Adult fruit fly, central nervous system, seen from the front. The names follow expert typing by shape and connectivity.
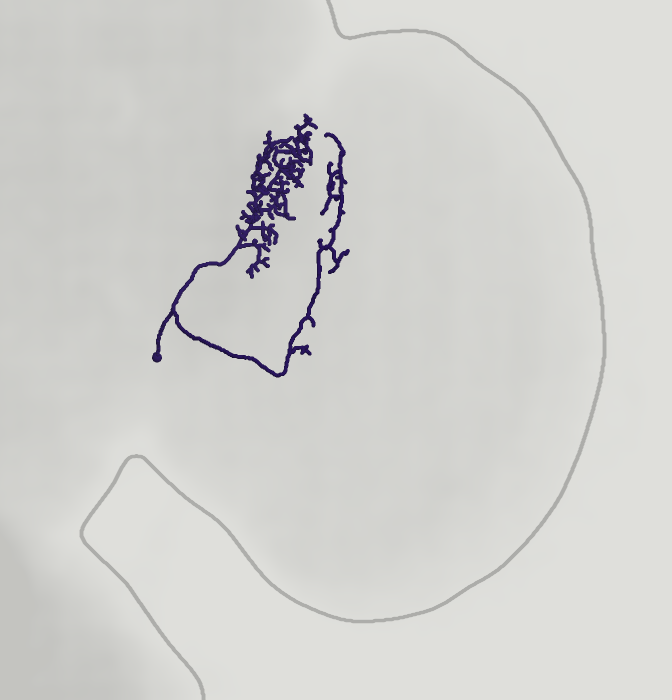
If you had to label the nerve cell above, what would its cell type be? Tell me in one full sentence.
This nerve cell is typed as MeLo11.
